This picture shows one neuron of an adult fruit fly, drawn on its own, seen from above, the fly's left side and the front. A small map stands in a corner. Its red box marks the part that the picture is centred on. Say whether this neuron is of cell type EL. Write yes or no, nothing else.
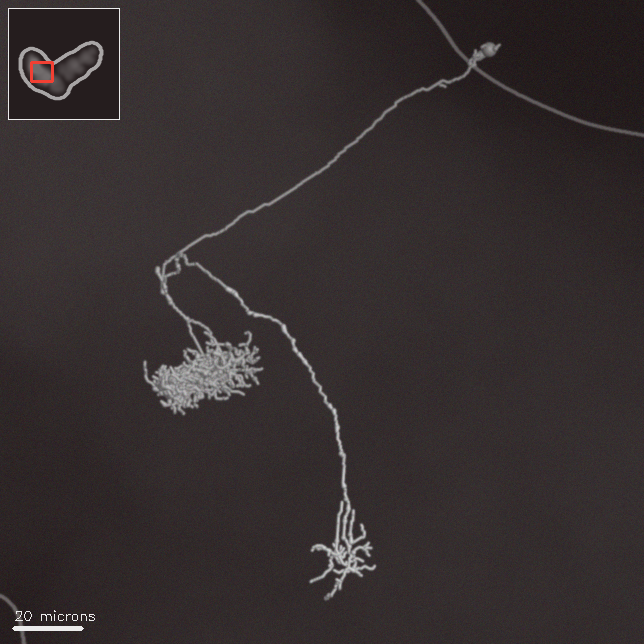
yes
